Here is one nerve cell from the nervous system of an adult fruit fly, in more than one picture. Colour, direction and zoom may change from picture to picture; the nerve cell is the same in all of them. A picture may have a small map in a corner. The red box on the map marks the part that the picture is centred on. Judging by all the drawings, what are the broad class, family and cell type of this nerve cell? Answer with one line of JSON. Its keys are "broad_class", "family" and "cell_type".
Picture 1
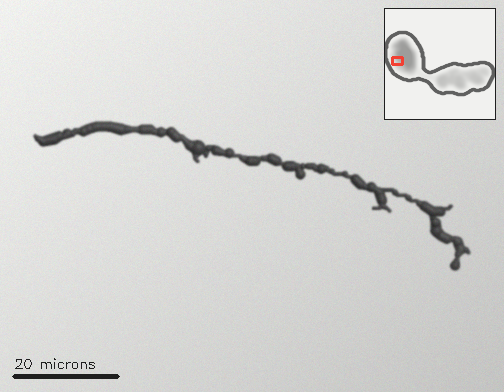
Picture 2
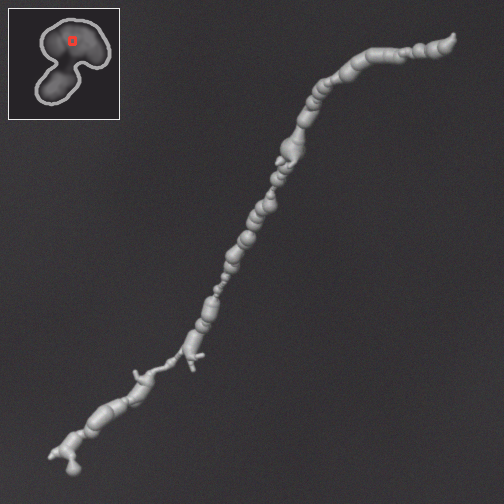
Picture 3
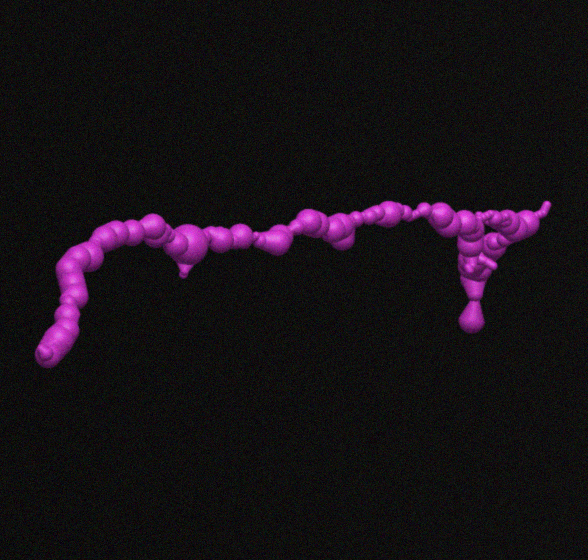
{"broad_class": "sensory neuron entering the brain", "family": "class mechanosensory", "cell_type": "JO-B1_a"}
